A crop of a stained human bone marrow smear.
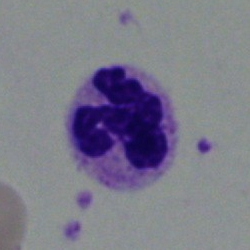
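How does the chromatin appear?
Dark purple and densely condensed.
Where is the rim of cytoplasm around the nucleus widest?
At the bottom of the cell.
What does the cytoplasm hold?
Fine purple granules, scattered through pale pinkish-lilac cytoplasm.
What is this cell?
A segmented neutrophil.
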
